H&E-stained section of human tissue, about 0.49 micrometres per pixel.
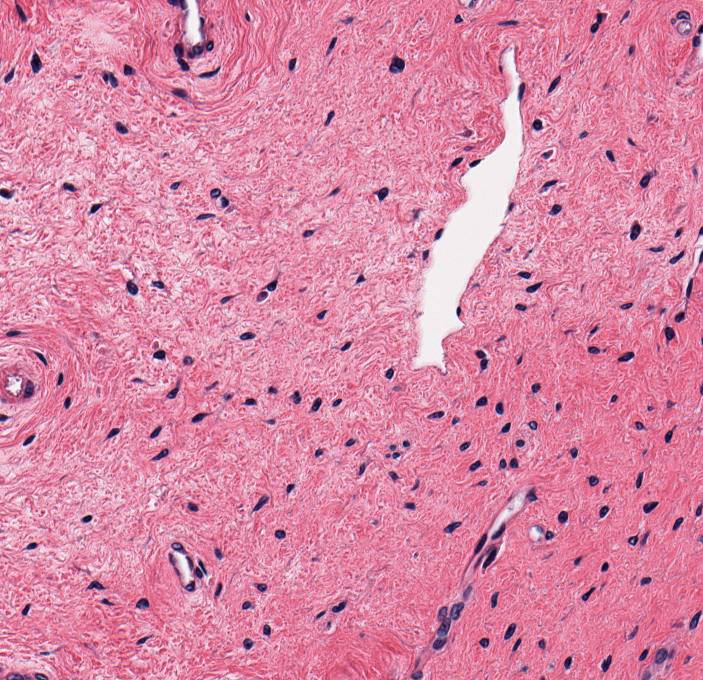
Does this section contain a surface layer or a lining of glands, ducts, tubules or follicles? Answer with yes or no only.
No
